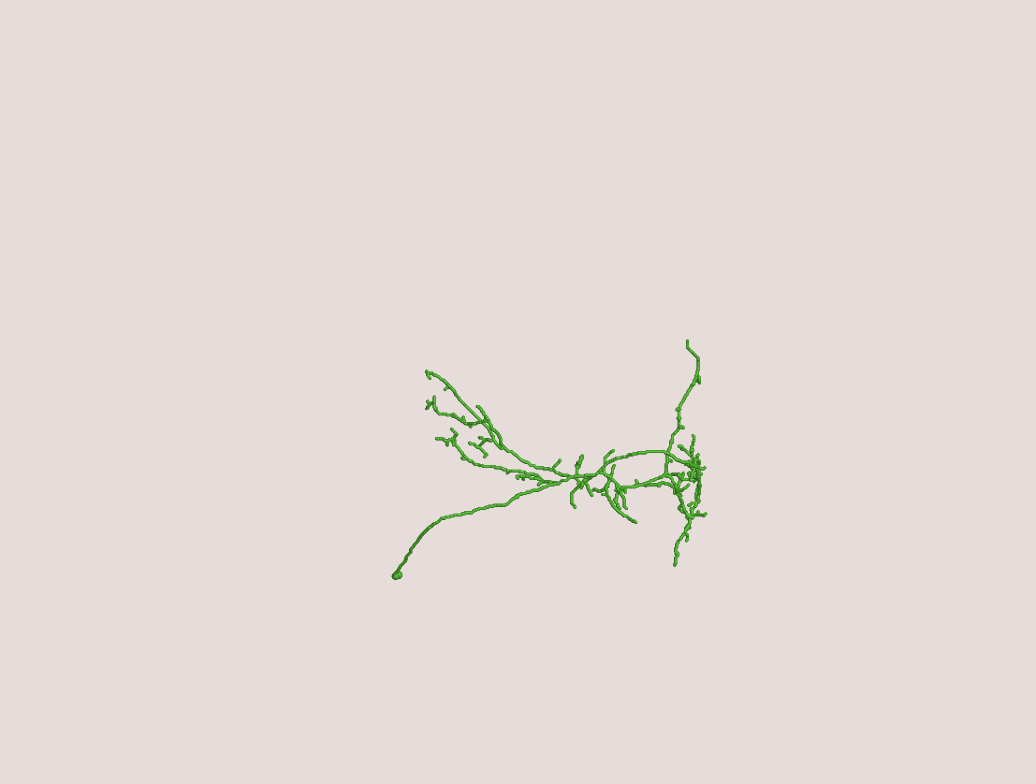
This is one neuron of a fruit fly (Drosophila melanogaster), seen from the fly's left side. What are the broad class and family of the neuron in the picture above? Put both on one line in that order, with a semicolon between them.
central-brain intrinsic neuron; hemilineage LALv1_ventral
